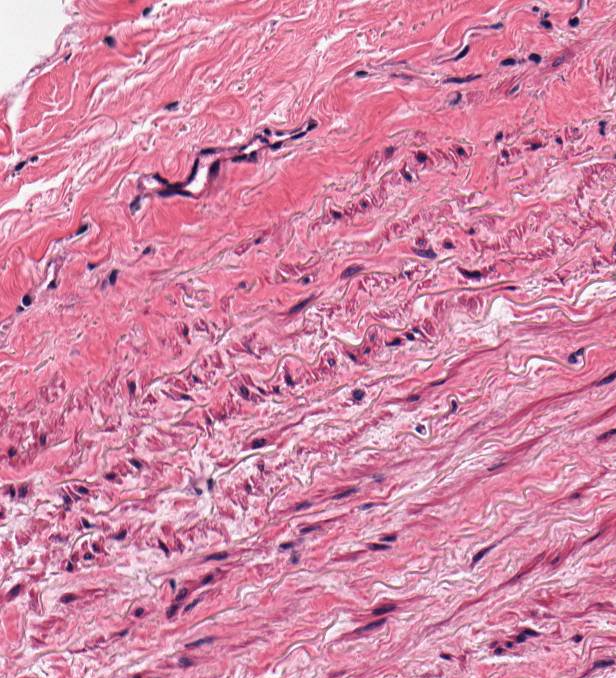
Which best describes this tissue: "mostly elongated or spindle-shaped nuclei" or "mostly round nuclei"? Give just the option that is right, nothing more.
Mostly elongated or spindle-shaped nuclei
